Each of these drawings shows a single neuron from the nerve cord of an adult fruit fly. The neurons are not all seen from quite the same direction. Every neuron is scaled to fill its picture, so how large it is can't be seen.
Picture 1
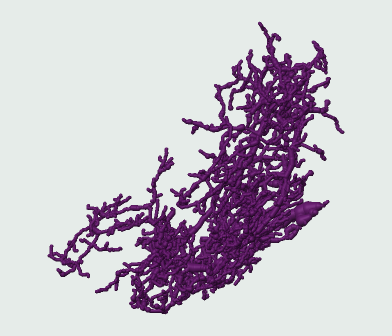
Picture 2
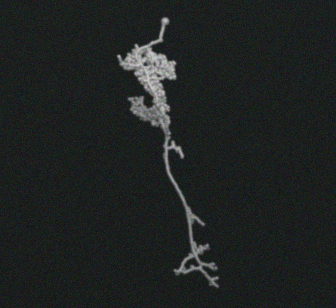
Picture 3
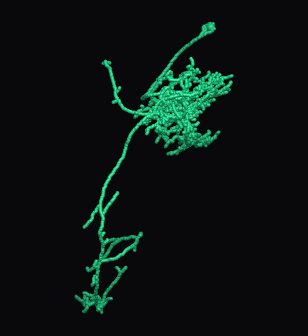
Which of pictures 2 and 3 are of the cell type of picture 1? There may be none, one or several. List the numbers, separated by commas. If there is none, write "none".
none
